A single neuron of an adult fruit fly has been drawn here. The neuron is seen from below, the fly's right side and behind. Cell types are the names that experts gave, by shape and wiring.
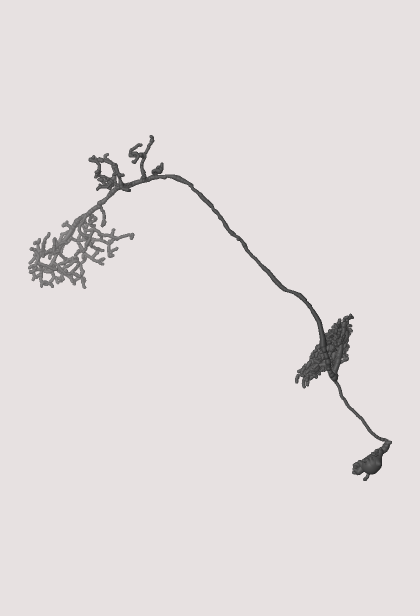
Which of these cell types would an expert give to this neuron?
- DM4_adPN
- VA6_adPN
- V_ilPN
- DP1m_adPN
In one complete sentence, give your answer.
By its cell type, the neuron is DP1m_adPN.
